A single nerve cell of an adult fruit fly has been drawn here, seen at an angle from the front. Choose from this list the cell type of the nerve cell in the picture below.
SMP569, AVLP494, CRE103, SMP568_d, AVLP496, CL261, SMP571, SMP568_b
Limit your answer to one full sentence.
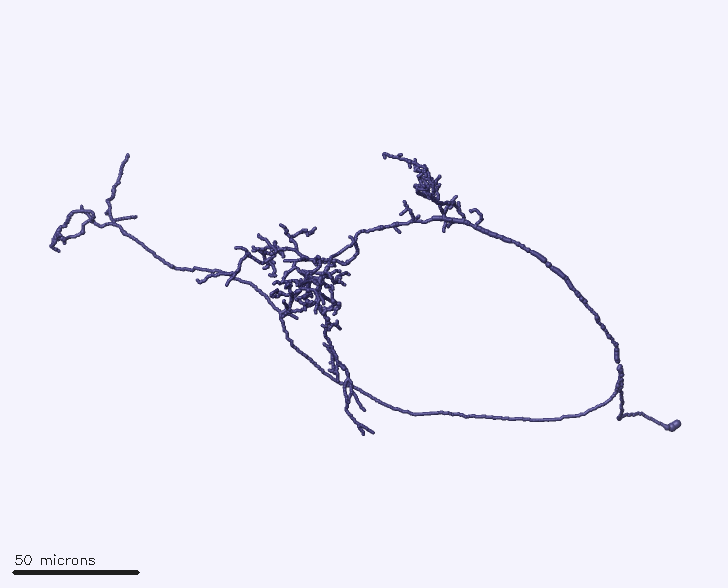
The cell type given to this nerve cell is SMP568_b.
